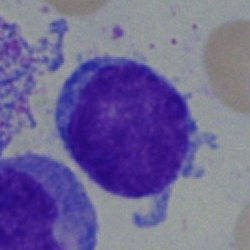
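Blast, the central cell of a stained bone marrow smear. The cell has a round outline. Its chromatin is dark purple and finely stippled, with no coarse clumps. The cytoplasm forms a narrow deep-blue rim, widest on the left side. Small ragged blue projections extend from the lower right edge.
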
